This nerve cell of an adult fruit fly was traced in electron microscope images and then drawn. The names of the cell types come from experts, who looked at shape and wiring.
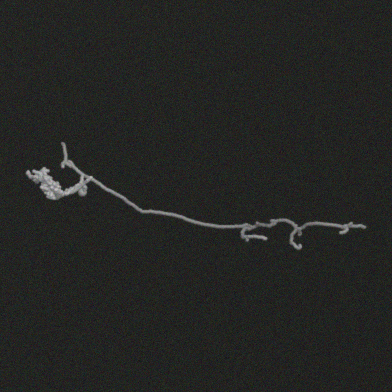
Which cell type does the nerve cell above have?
DNg23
